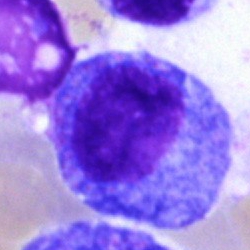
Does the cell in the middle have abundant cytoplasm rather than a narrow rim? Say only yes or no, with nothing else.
Yes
